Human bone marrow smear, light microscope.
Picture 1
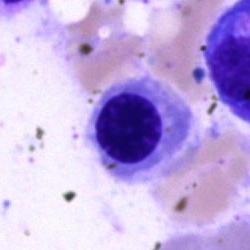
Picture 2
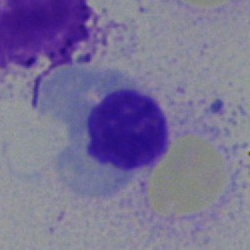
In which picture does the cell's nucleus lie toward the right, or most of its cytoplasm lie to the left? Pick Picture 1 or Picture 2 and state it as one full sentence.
The nucleus is placed toward the right side in the cell of picture 2.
